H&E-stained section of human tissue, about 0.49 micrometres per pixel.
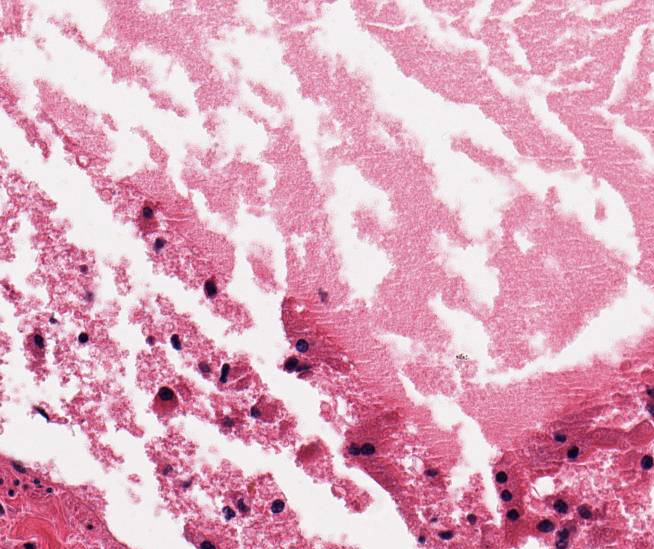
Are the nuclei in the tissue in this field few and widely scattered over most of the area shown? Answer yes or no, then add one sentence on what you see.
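Yes. Pale pink, finely granular material without cells fills most of the upper and right parts of the field.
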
